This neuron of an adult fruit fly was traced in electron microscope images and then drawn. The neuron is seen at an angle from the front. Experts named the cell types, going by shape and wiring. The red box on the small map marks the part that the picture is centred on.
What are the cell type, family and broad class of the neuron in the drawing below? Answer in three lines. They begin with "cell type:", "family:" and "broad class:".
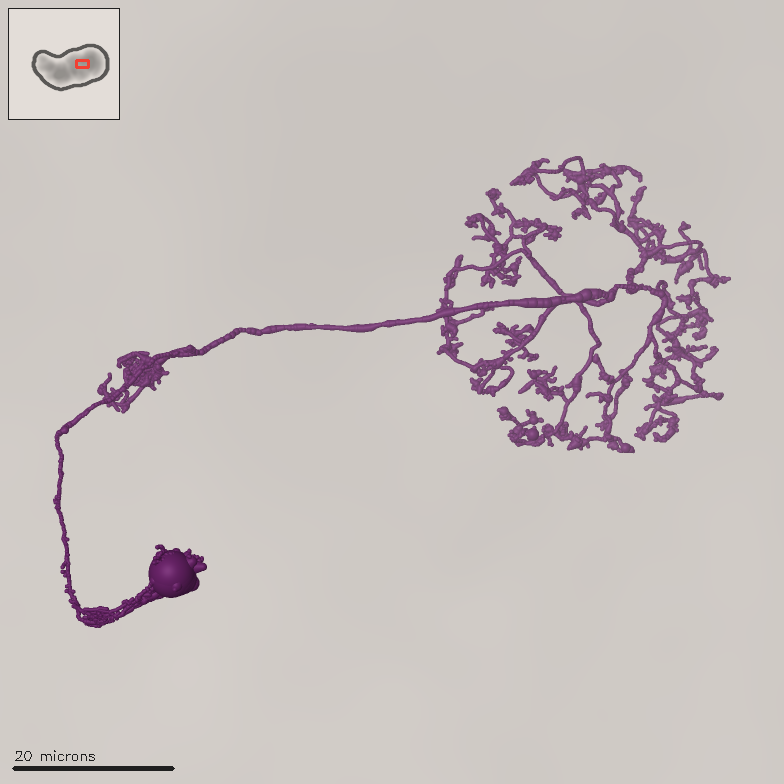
cell type: ER3d_c
family: hemilineage EBa1
broad class: central-brain intrinsic neuron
